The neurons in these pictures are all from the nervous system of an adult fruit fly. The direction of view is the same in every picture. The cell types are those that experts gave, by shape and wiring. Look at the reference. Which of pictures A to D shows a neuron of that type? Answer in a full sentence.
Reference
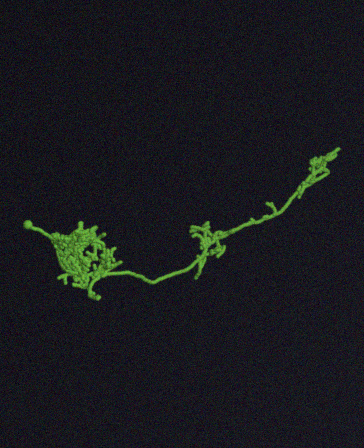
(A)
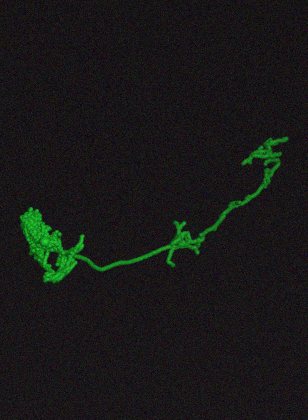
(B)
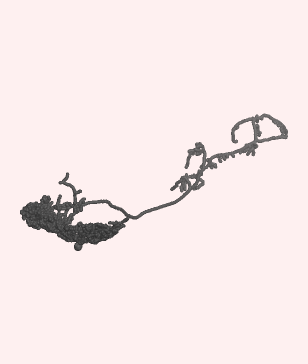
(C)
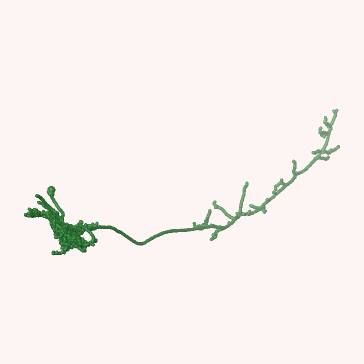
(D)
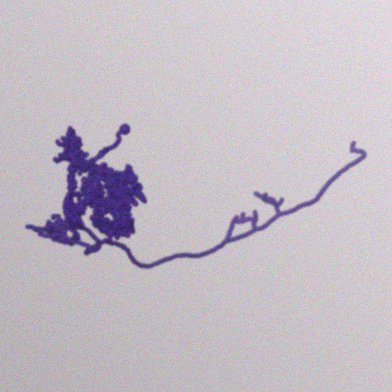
Picture A is of the same cell type.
